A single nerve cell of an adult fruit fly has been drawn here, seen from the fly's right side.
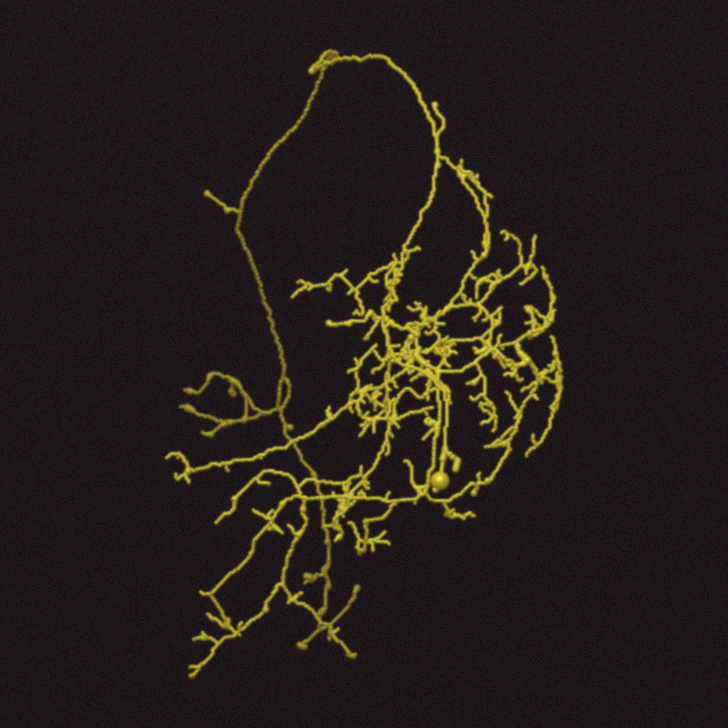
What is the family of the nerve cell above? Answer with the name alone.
hemilineage VLPl&p2_lateral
